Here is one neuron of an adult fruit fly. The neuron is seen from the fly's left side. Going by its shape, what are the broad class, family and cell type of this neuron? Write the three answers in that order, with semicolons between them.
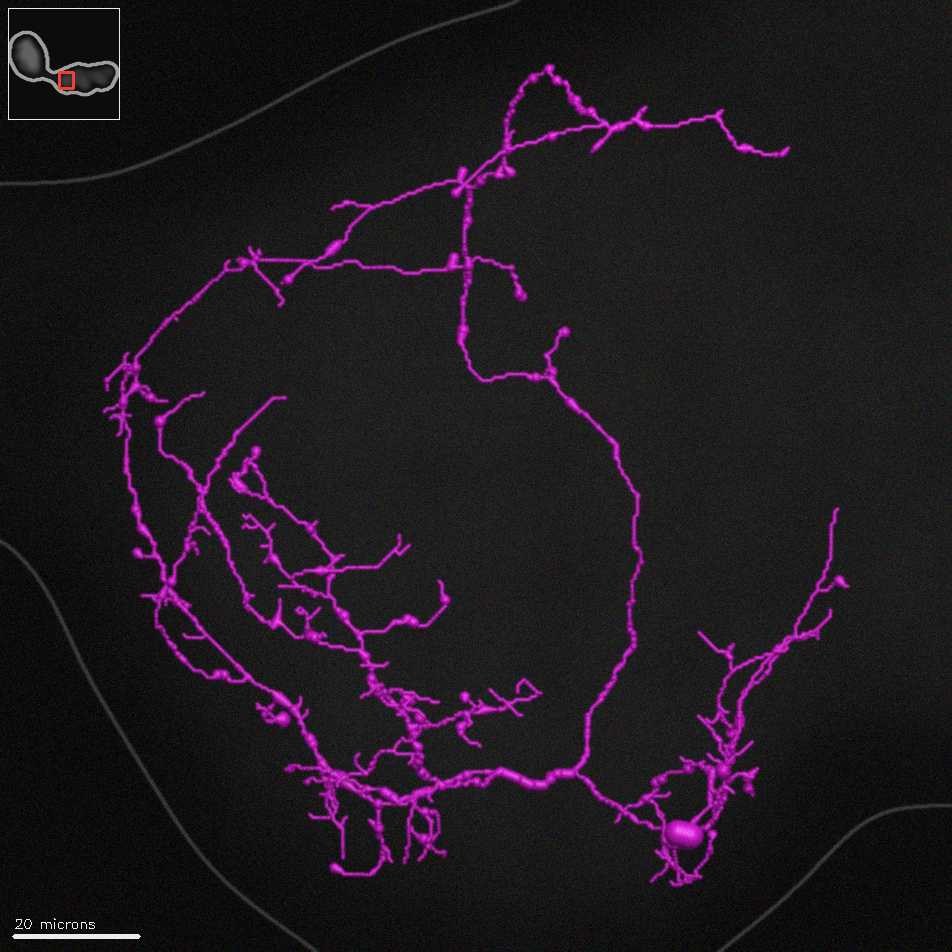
nerve-cord intrinsic neuron; hemilineage 04B; IN04B041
